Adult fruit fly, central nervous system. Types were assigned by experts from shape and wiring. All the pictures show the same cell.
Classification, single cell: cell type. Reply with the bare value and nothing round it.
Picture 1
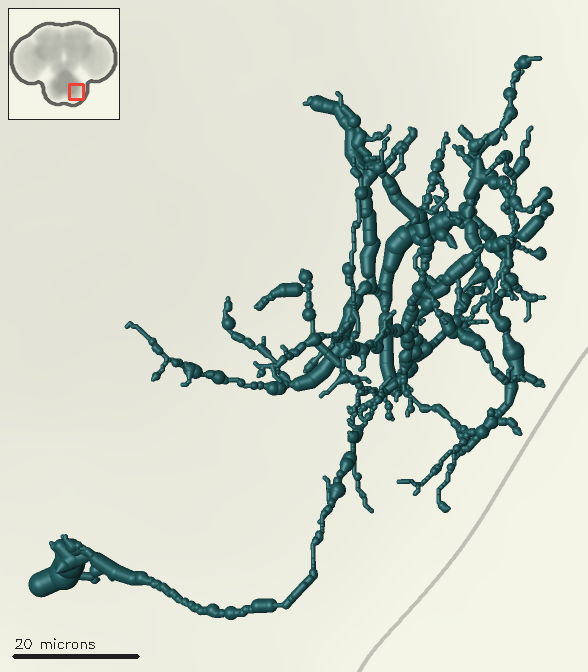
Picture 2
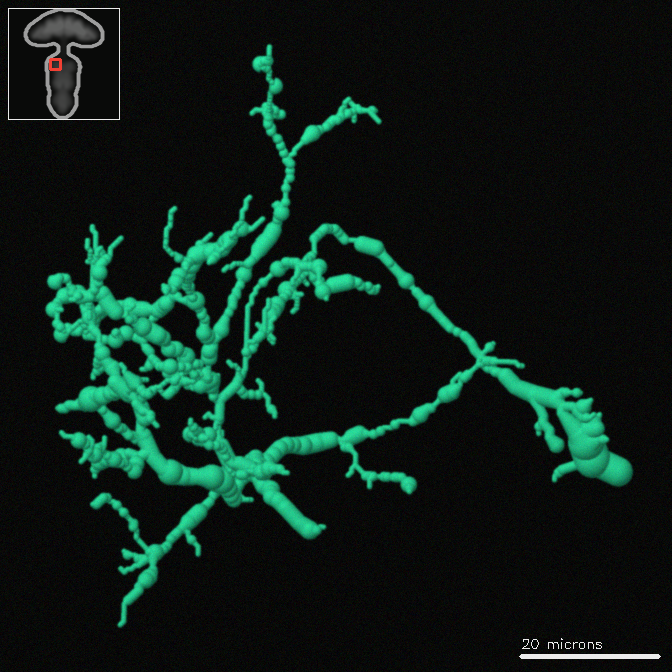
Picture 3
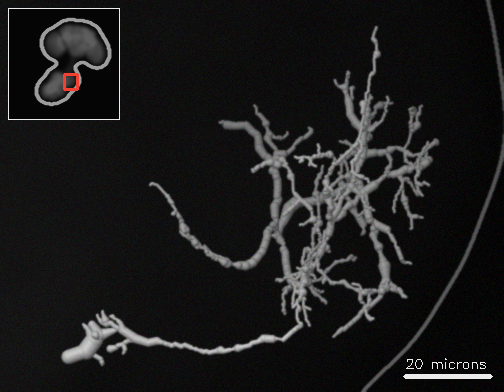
IN13A009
